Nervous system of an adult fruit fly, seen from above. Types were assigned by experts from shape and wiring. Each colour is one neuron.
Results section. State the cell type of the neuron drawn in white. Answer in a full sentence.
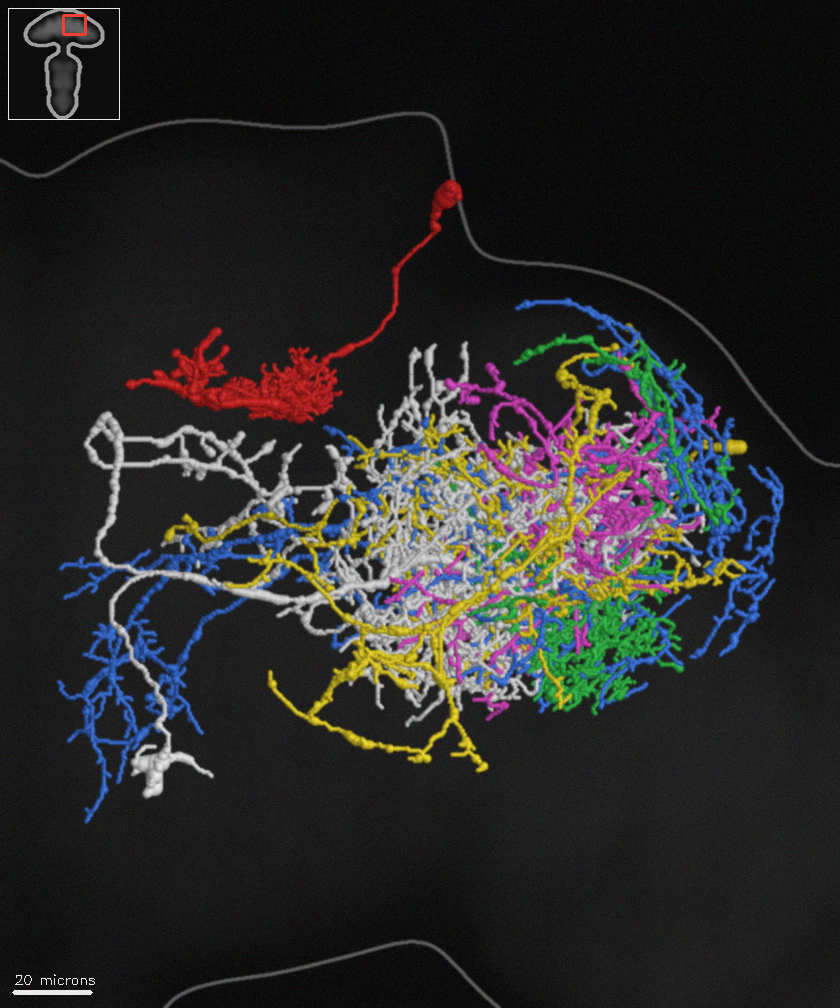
The cell type is WED104.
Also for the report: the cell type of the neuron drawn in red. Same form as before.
The cell type is l2LN21.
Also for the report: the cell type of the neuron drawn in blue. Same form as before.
The cell type is AVLP398.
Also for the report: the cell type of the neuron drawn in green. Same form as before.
The cell type is AVLP405.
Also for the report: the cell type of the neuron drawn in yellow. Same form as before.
The cell type is AVLP097.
